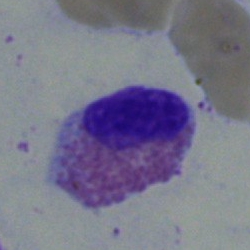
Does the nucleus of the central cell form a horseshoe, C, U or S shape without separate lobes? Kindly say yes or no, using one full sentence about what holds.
No, the nucleus is compact and round or oval rather than band-shaped.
